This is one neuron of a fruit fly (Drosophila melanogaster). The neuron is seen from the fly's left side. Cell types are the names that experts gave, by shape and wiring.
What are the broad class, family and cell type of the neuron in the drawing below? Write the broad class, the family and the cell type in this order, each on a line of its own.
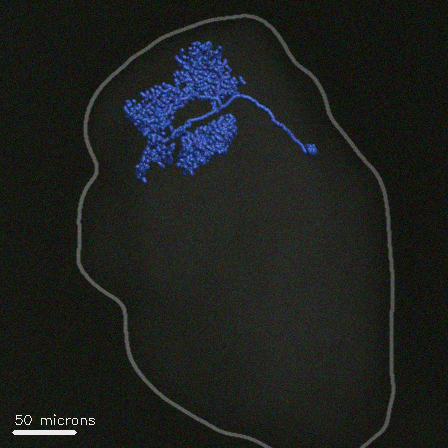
central-brain intrinsic neuron
hemilineage DM4_dorsal
FB5AB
